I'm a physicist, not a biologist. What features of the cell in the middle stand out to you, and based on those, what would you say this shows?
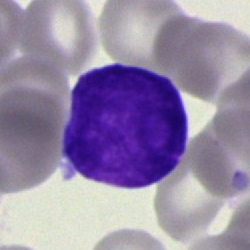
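Looking at the outline, it's roughly round, though the sides seem somewhat squared, and the edge is smooth. The nucleus takes up almost the whole cell; I can't make out any clear rim of cytoplasm. Its chromatin is deep violet and fine, with faint lighter mottling rather than coarse clumps. I see no granules anywhere in the cell. So I'd call this a blast.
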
